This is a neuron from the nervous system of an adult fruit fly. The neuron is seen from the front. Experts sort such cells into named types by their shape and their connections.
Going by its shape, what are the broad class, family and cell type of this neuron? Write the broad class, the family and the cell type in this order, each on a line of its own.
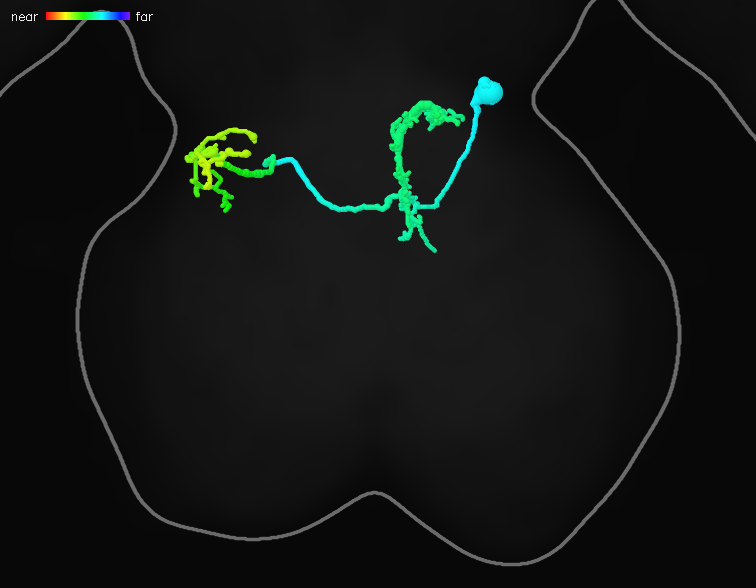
nerve-cord intrinsic neuron
hemilineage 19B
IN19B013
